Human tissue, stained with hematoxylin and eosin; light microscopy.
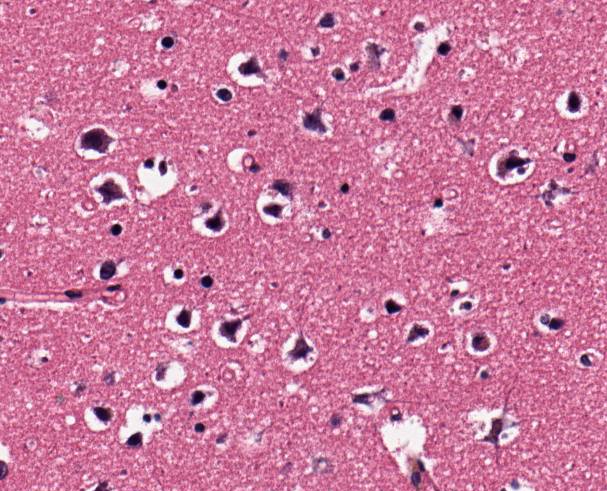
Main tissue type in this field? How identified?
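Cerebral cortex fills this field. Cells lie scattered singly across a pink, finely granular background, not arranged as glands, tubules or sheets.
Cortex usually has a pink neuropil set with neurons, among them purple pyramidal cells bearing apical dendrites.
Several of the larger cells here are angular, with a tapering process extending from them. Most of these larger cells stain dark purple, look shrunken and sit within a clear empty space apart from the background.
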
